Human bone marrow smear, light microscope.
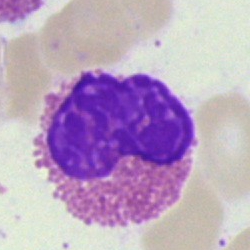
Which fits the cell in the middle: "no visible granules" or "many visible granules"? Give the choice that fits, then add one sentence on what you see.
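Many visible granules. The cytoplasm is packed with coarse, round, evenly sized granules.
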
